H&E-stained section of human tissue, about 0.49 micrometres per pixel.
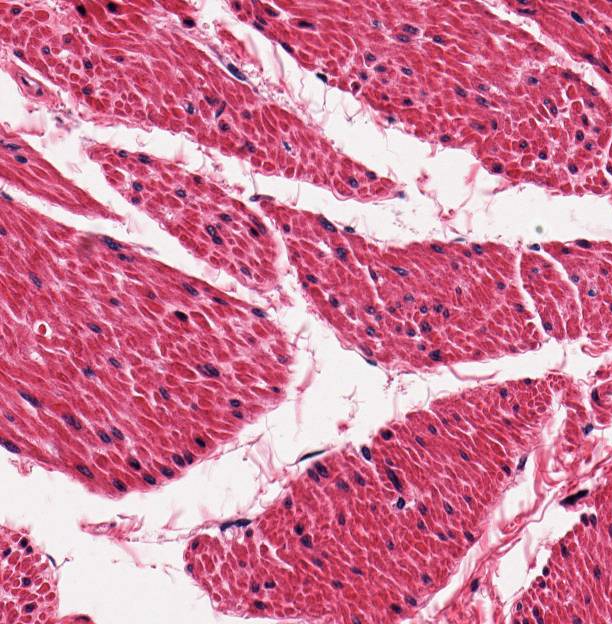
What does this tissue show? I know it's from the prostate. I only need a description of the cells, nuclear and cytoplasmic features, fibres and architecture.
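Within the bundles, many muscle cells are cut across, giving small rounded or polygonal profiles. Between bundles, the clefts hold just sparse, wispy pink connective tissue fibres, and I find no fat cells in those spaces. No epithelium anywhere in the field either.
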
